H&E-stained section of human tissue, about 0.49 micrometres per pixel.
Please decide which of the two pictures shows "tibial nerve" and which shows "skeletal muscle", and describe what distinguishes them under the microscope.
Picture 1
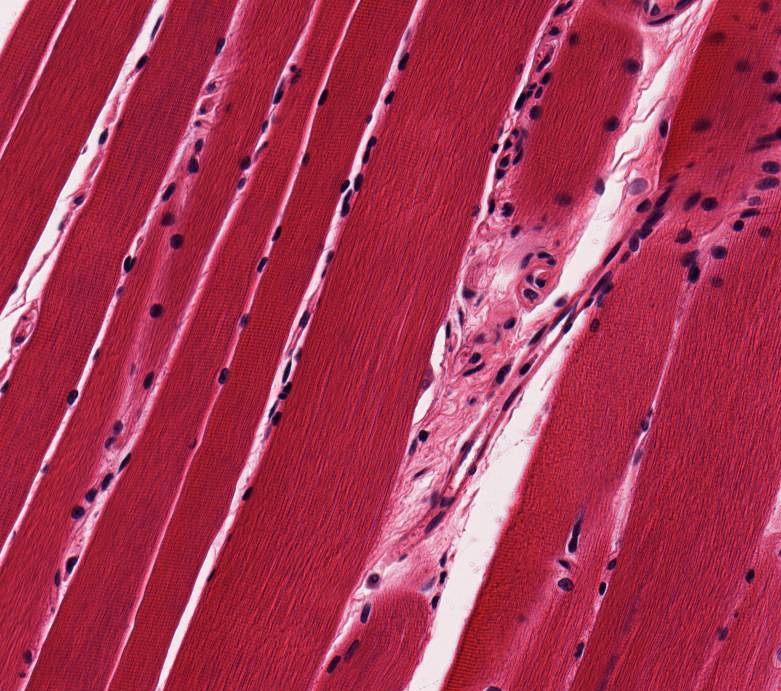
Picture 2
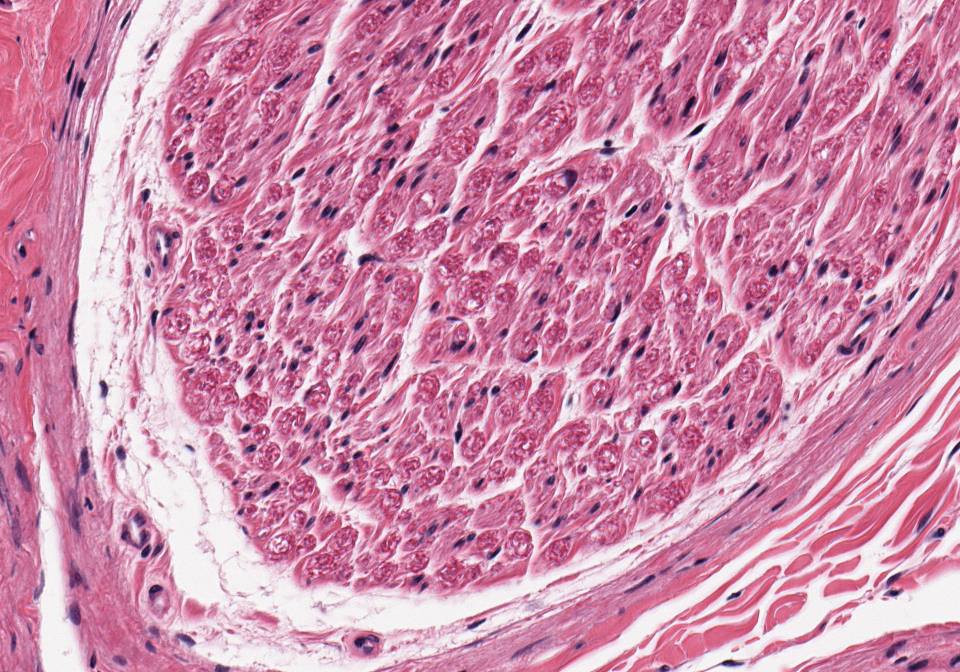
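Skeletal muscle occupies picture 1, and tibial nerve picture 2. Picture 1 has long, parallel, unbranched fibres cut lengthwise, running from lower left to upper right, with deep, even red cytoplasm and dark, elongated nuclei at their edges. Picture 2 has a large rounded bundle, centre and upper right, wrapped in a thin sheath of flattened-cell layers. Inside lie many small rounded profiles with stippled pink interiors in small clusters split by thin pale clefts.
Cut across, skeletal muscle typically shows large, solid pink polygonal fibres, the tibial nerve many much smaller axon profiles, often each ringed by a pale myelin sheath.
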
